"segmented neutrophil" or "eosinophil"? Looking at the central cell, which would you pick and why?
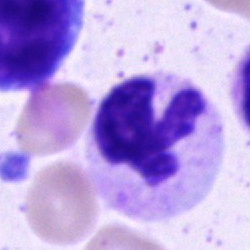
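It's a segmented neutrophil, not an eosinophil. What settles it is the granules: they're sparse, fine and purple, nothing like large orange-red ones.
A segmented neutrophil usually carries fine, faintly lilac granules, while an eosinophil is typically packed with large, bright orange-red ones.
Otherwise, the nucleus is irregular and knobbly, with a deep notch opening toward the top, and its chromatin is dense and dark purple. It sits off-centre, leaving a wider cytoplasm rim lower right.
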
